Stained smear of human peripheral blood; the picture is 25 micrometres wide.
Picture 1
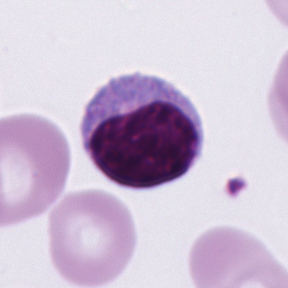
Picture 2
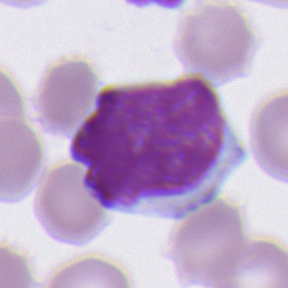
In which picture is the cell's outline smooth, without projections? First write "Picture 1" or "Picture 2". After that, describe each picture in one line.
Picture 1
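In picture 1: The cell's outline is smooth and nearly round.
In picture 2: The left edge of the cell is notched and bumpy.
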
